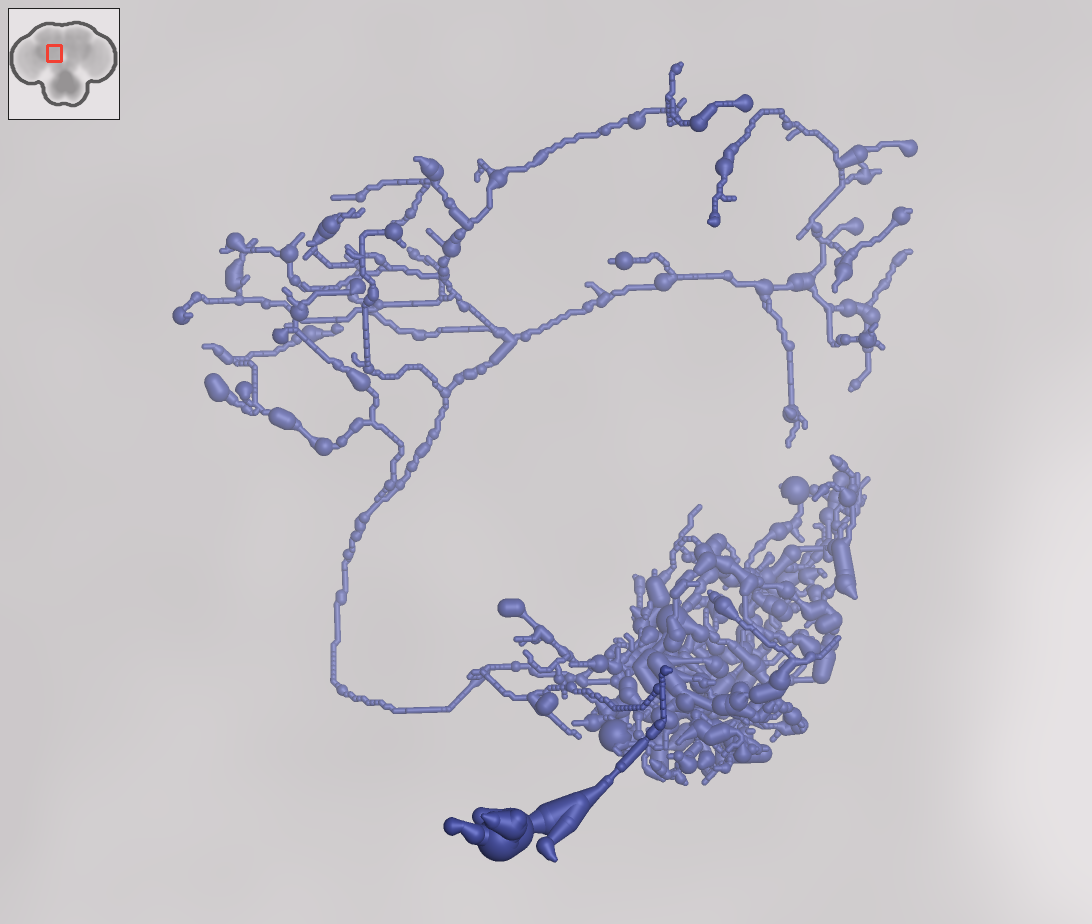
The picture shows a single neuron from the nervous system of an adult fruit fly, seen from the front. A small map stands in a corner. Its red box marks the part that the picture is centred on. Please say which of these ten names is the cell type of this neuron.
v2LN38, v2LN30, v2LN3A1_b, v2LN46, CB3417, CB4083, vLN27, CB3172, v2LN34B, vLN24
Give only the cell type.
vLN27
